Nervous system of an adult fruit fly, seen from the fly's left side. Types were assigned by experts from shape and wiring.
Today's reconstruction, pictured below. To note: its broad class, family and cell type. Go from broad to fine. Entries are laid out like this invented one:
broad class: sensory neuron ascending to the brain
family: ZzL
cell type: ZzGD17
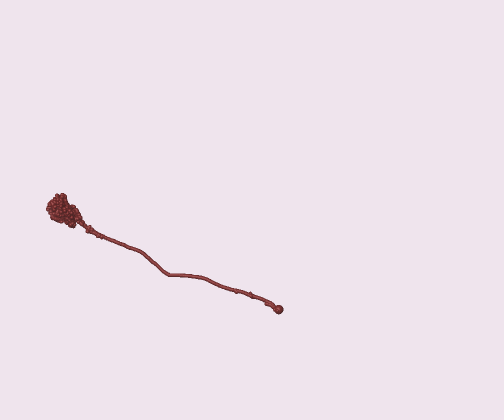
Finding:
broad class: ascending neuron
family: hemilineage 27X
cell type: AN27X021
